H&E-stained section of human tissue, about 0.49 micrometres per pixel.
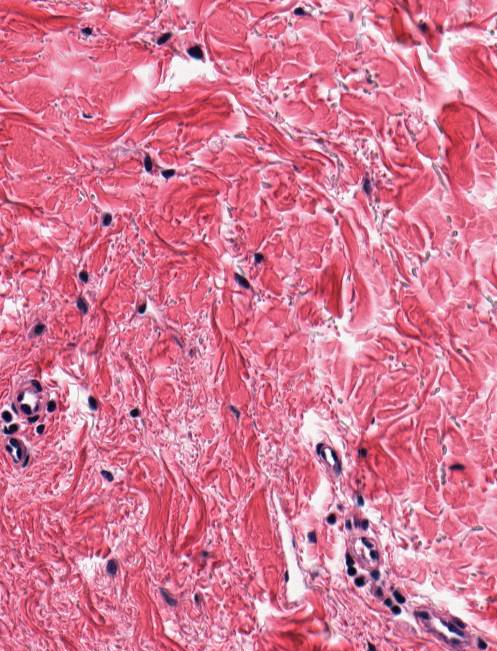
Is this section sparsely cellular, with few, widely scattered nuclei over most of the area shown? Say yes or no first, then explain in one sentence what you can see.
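Yes. Cells are sparse, with small dark elongated nuclei scattered singly between the bundles.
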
